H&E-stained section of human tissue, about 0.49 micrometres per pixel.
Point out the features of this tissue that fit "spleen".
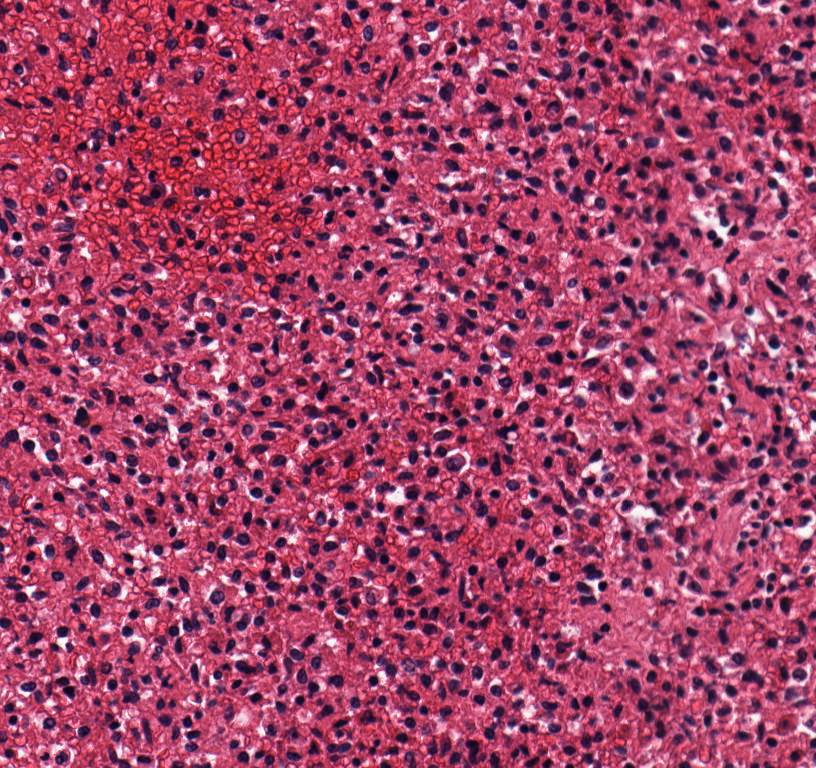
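It's spleen, so start with the blood.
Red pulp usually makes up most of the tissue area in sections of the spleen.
That fits the red blood cells mixed in with the nucleated cells across most of the field rather than kept to vessels. The upper left is simply crammed with red blood cells. The whole field is a diffuse, sheet-like spread of cells, with no glands, tubules or epithelium. Toward the right edge you get paler pink fibrillar areas with some elongated nuclei.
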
